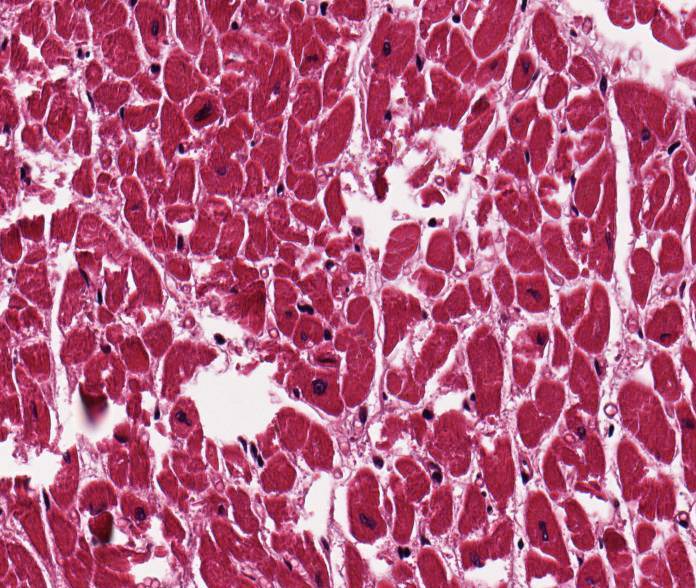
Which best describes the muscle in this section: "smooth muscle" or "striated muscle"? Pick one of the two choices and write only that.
Striated muscle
